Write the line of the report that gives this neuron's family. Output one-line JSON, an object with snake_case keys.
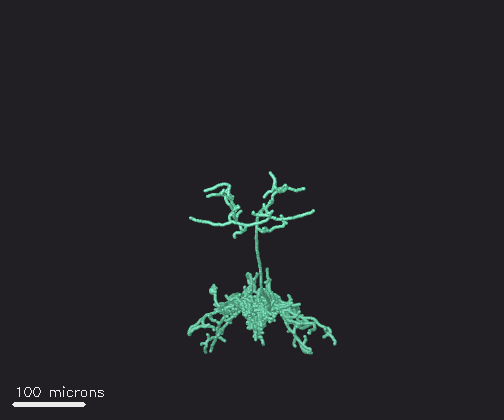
{"family": "hemilineage 18B"}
